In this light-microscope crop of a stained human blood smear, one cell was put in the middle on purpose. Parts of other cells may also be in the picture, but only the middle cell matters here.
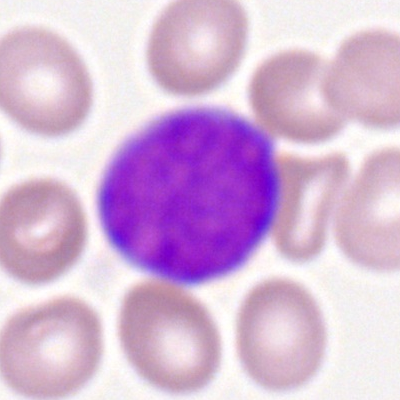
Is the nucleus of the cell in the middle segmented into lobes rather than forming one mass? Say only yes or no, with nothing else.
No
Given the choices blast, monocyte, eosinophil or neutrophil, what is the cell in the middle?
blast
